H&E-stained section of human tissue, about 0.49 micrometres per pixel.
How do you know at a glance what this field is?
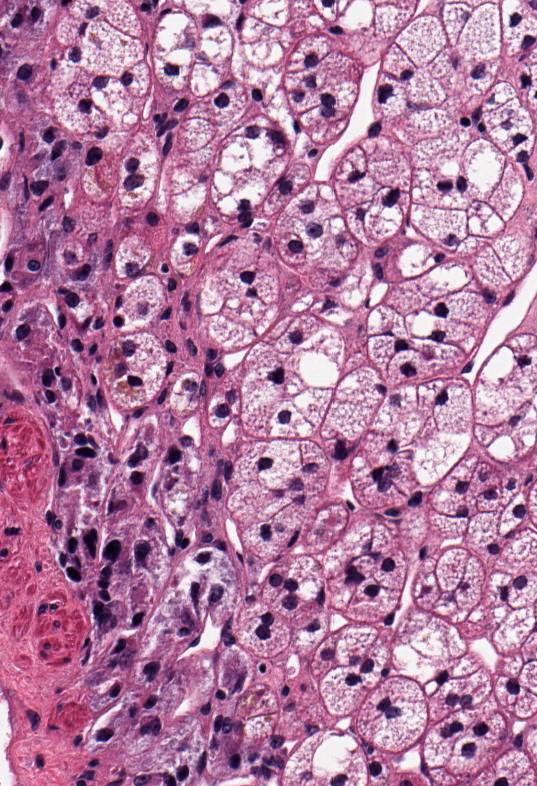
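First, the tissue: zona fasciculata of the adrenal gland. Next, the cells: across the right and centre, large pale cells with abundant finely vacuolated, foamy, pale pink to clear cytoplasm form rounded nests within thin pink septa.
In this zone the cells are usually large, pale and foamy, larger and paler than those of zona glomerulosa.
Then the left side: smaller, more crowded cells, with darker, more elongated nuclei and less vacuolated cytoplasm. Finally, a few cells in the left half hold golden-brown granular pigment.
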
